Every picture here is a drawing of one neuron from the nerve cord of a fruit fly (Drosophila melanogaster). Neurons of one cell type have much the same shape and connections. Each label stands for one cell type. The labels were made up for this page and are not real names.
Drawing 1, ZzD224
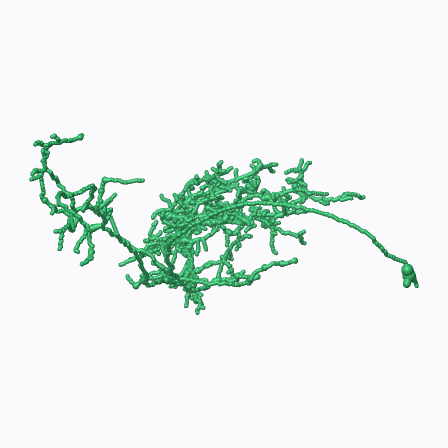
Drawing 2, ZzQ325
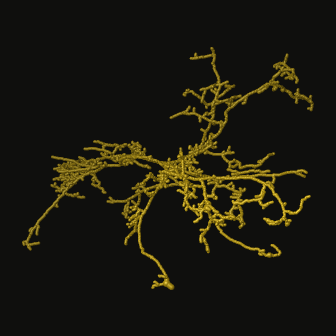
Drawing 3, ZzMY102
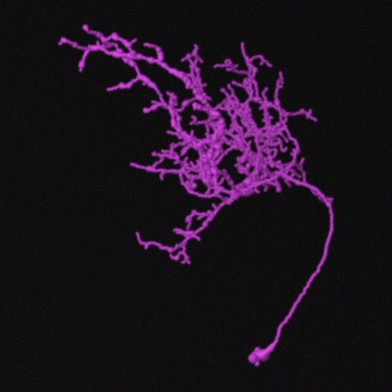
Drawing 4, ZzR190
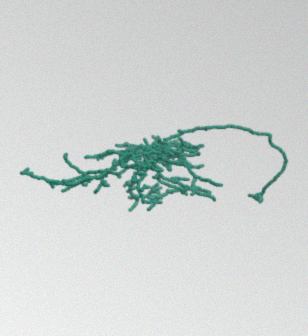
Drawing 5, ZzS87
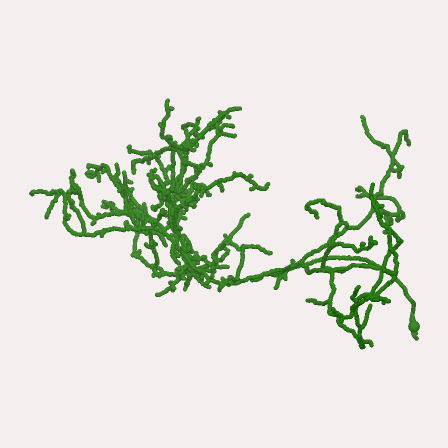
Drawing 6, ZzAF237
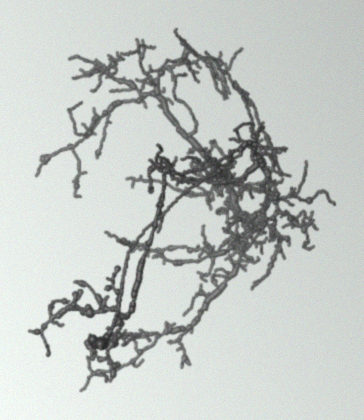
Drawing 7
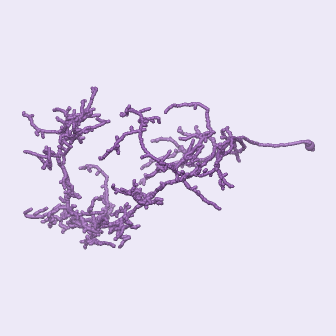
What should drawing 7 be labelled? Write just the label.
ZzAF237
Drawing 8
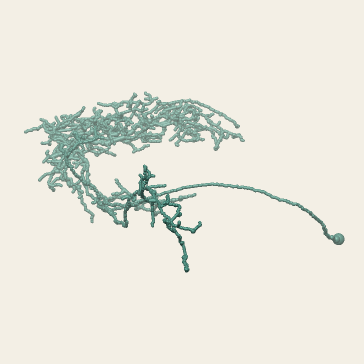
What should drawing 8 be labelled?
ZzD224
